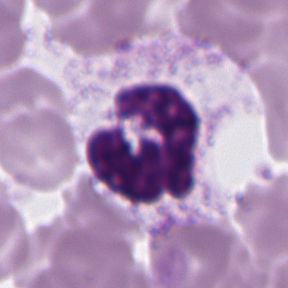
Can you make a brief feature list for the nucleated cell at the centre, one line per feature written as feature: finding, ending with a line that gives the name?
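Nucleus: off-centre toward the left
Cytoplasm: wider band on the right; pale, nearly colourless
Chromatin: dark purple, coarsely clumped
Granules: fine, small, lilac-pink
Name: segmented neutrophil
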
